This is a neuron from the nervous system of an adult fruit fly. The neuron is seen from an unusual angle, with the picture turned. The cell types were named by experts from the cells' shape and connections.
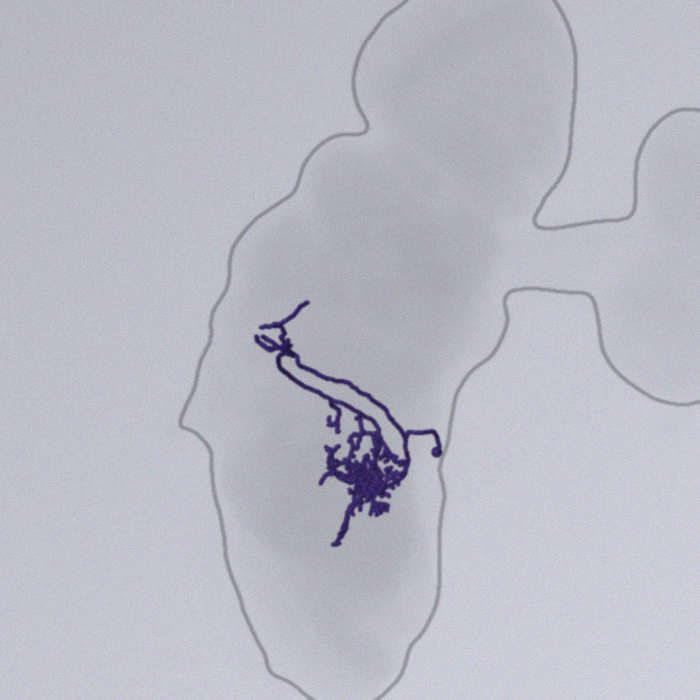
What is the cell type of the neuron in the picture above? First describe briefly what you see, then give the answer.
In this view it is taller than it is wide. Its broad class is central-brain intrinsic neuron. The cell type is CB2539.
